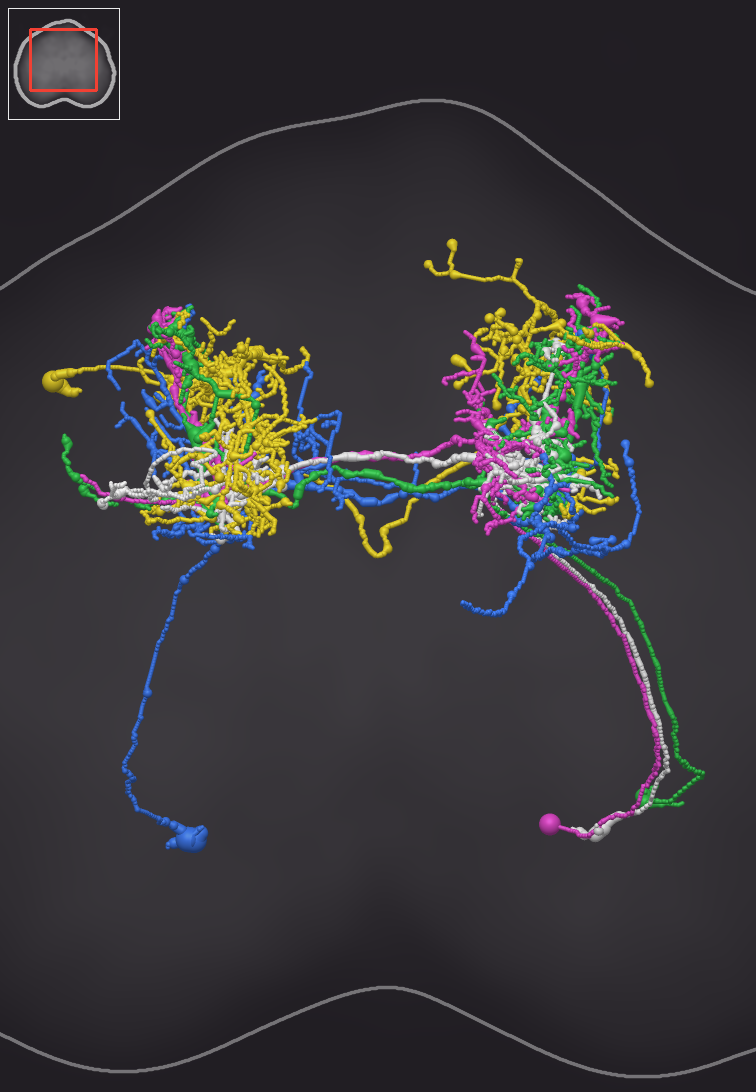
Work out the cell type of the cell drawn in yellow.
IN19B111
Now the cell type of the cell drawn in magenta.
IN07B067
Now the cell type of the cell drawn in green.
IN07B053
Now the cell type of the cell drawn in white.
IN07B059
